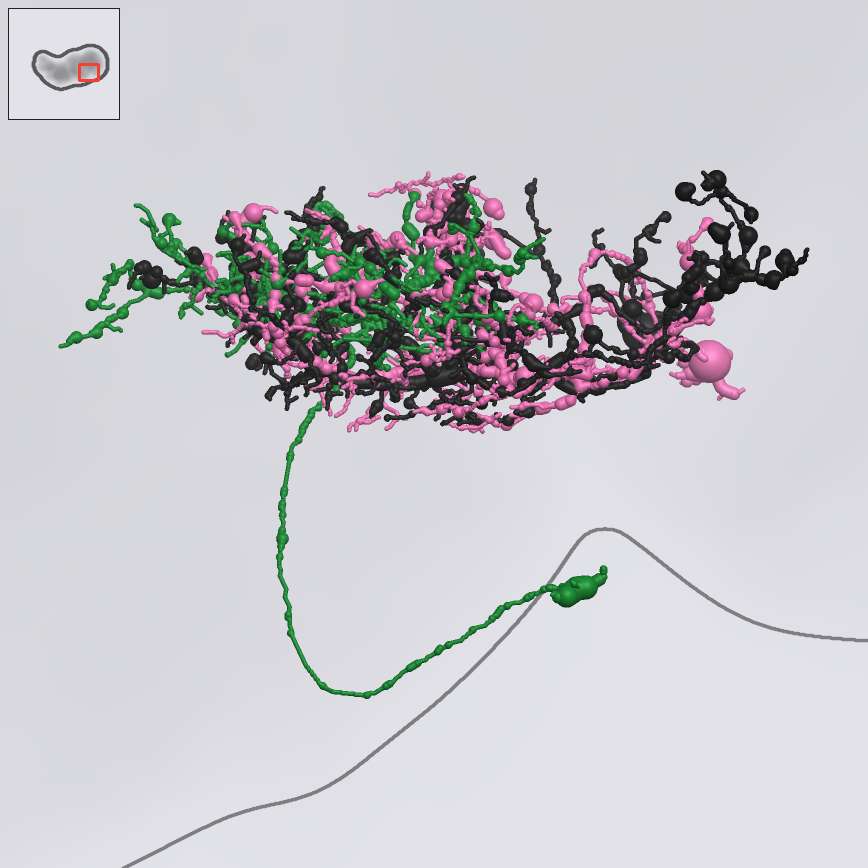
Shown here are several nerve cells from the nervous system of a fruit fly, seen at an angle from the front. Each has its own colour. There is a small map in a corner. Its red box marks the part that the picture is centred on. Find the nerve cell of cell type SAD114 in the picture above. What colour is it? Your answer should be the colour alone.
pink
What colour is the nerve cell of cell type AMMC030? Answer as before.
green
